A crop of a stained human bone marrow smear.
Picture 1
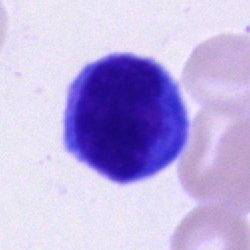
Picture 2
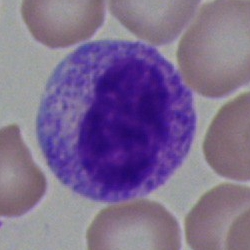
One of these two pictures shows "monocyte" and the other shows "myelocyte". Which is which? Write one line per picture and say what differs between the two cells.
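The cell in picture 1 is a monocyte. No granules are visible in the cytoplasm.
The cell in picture 2 is a myelocyte. Numerous purple granules are scattered throughout the cytoplasm.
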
